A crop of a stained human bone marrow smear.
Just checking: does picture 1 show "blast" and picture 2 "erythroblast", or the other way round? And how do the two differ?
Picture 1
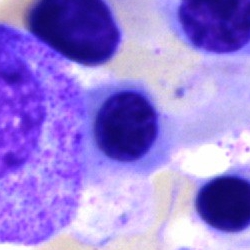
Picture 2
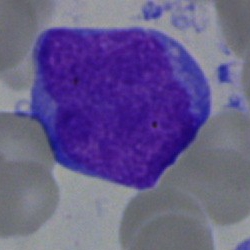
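Picture 1 is the erythroblast, picture 2 the blast. The erythroblast's chromatin is dense and dark purple throughout the nucleus, whereas the blast's is fine and evenly spread, with no coarse clumps.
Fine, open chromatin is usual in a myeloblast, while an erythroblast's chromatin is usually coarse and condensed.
No nucleolus can be made out in the erythroblast. The cytoplasm also differs: it is pale greyish blue in the erythroblast and deep blue in the blast, where it forms only a narrow rim around a nucleus that fills most of the cell.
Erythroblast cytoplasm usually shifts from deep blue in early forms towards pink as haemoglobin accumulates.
Their borders differ as well: the erythroblast's cytoplasm has an indistinct outer edge that fades into the background, while the blast's outline is irregular and angular rather than round. Neither cell shows granules in its cytoplasm.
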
